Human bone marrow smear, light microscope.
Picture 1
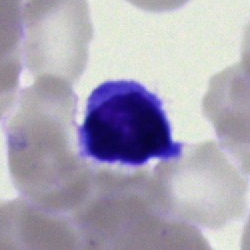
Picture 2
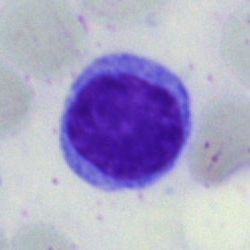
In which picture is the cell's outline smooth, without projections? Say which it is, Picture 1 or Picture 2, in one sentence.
The edge of the cell in picture 2 is smooth and even.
